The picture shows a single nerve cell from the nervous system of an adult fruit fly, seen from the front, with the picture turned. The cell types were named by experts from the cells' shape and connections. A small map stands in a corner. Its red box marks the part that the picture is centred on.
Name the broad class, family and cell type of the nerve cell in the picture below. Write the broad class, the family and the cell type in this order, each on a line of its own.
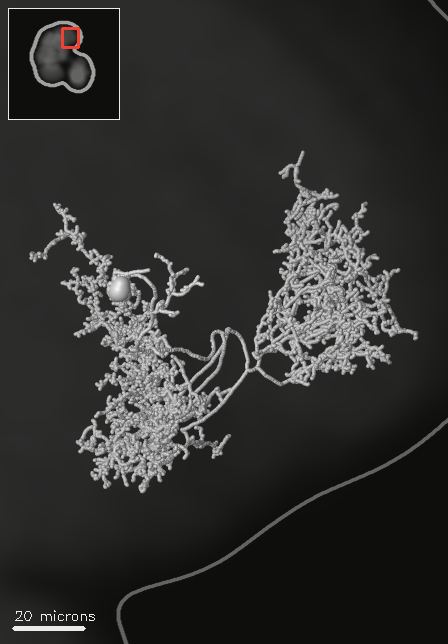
optic-lobe intrinsic neuron
TmY
TmY19a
